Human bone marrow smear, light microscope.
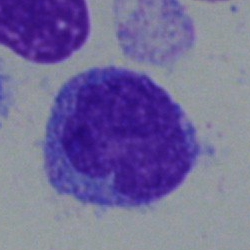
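Blast, the central cell of a stained human bone marrow smear. Its outline is roughly round, with a slightly ragged, frayed margin. A small notch marks the lower edge of the nucleus. The chromatin is deep purple and finely stippled, without coarse dark clumps. A rim of blue cytoplasm is widest to the left and lower left of the nucleus.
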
